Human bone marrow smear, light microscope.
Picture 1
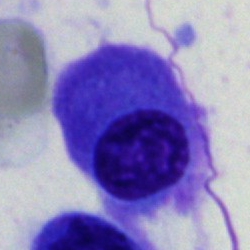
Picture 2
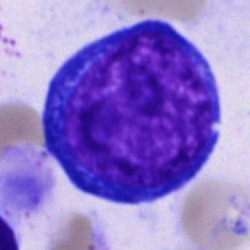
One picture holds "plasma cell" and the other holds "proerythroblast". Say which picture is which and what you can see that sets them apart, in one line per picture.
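Picture 1 – plasma cell. The cytoplasm is abundant and stains a deep blue.
Picture 2 – proerythroblast. The cytoplasm forms only a thin rim around the nucleus.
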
